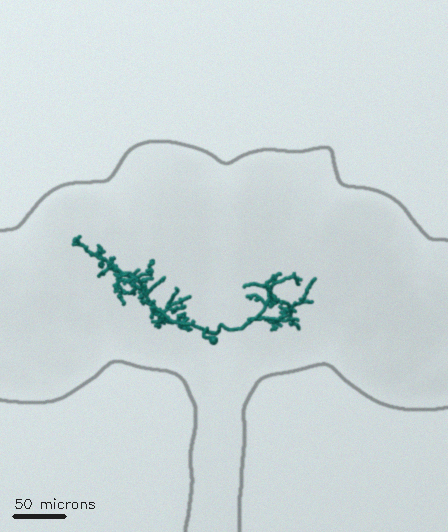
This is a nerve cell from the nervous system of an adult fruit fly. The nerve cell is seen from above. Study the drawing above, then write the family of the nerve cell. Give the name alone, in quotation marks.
"hemilineage DM1_dorsal"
